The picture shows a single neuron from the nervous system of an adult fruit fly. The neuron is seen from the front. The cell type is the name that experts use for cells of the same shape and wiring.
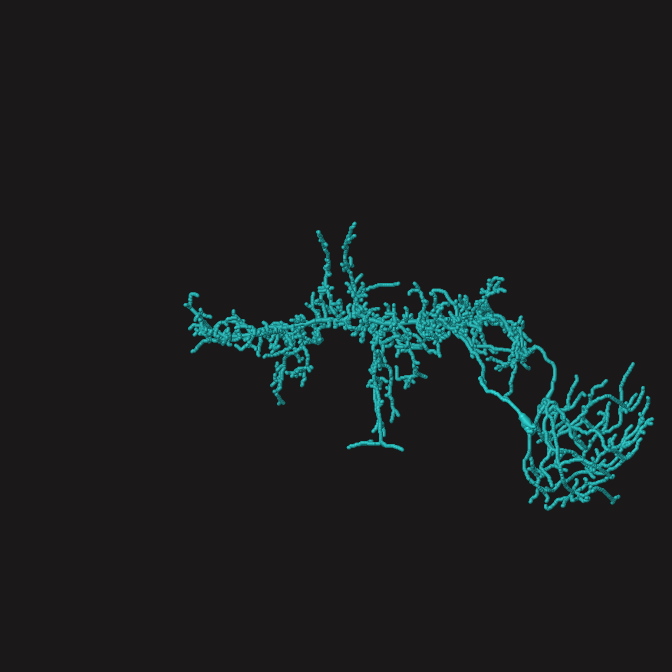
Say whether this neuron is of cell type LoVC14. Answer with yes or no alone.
no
